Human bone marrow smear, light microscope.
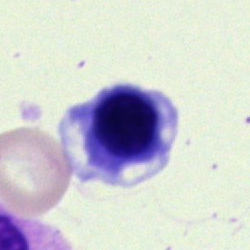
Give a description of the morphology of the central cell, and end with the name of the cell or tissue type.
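Start with the nucleus: its chromatin is very dark and dense all the way through. Now move to the cytoplasm, where several clear vacuoles sit, mostly along the left and lower edges. You won't find any distinct granules there. Notice, too, the outline, which is irregular, with bumpy, scalloped edges. This cell is an erythroblast.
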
